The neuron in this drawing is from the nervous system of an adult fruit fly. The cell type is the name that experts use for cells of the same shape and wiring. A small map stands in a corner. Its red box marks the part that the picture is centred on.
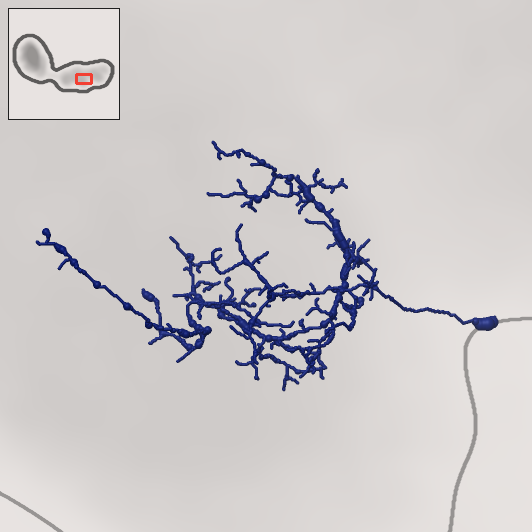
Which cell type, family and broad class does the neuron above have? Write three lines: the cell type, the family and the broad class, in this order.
IN20A.22A053
hemilineage 20A.22A
nerve-cord intrinsic neuron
